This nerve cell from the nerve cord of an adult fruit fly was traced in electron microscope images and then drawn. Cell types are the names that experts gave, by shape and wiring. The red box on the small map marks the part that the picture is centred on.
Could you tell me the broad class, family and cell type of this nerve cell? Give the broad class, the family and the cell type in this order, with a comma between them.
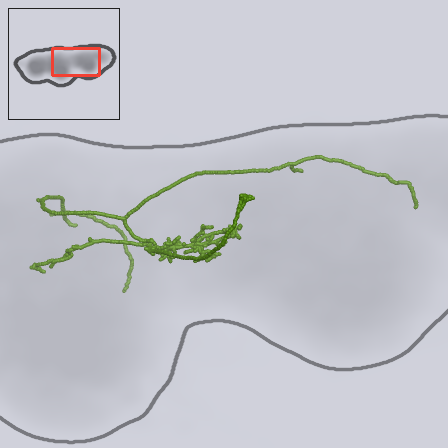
nerve-cord intrinsic neuron, hemilineage 18B, IN18B044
